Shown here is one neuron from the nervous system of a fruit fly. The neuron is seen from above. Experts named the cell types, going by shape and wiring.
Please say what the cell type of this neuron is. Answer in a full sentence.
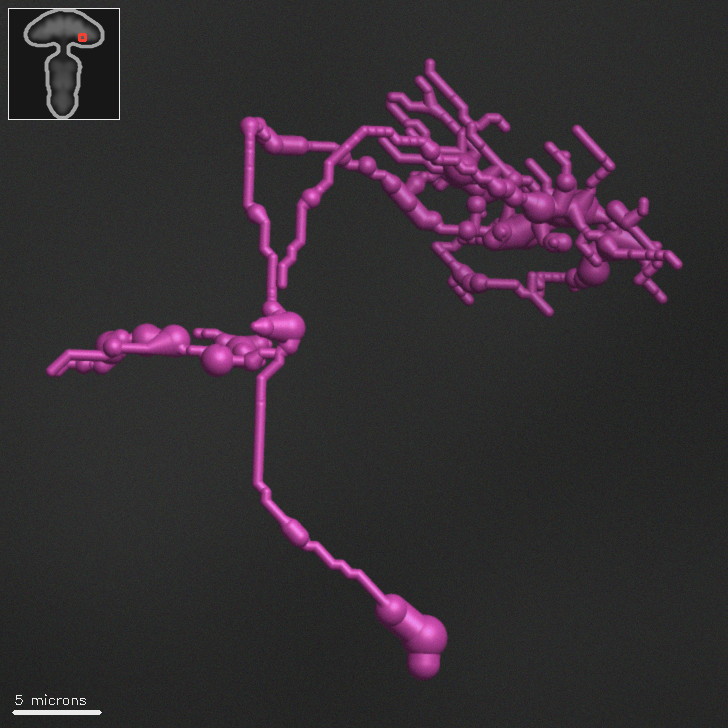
The cell type is T4c.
